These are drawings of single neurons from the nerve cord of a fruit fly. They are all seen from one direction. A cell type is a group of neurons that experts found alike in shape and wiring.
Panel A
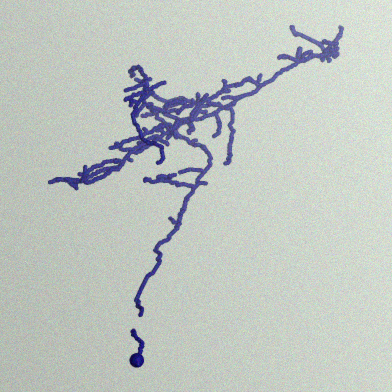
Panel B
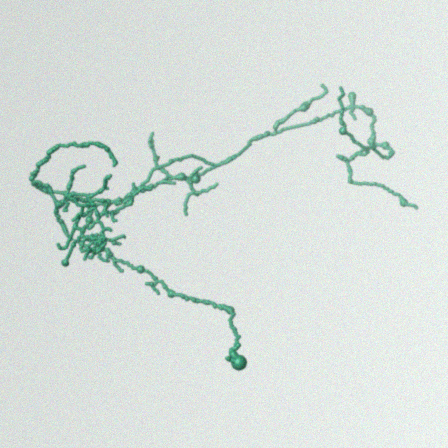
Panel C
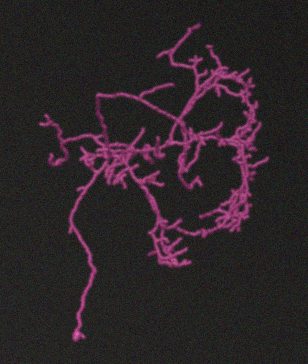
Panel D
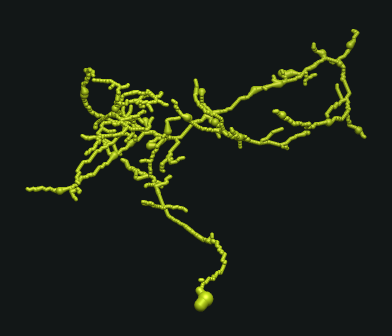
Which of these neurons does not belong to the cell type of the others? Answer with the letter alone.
C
